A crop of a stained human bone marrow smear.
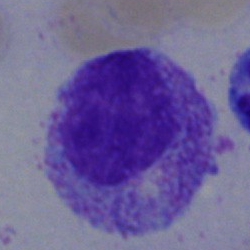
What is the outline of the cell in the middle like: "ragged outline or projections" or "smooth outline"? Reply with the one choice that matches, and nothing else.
Ragged outline or projections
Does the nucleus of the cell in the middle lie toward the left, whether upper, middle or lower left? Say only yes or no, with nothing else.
Yes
